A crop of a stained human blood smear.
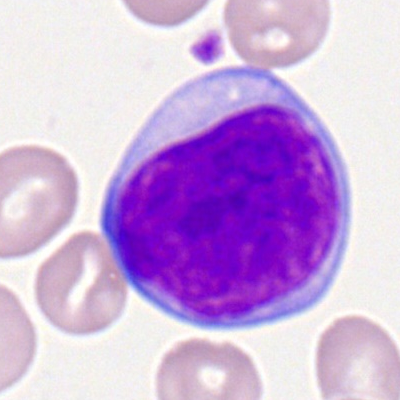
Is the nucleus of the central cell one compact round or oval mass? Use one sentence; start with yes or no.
Yes, its nucleus is a round or oval mass rather than a curved band.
